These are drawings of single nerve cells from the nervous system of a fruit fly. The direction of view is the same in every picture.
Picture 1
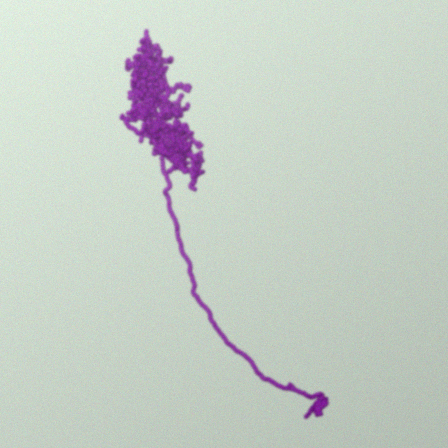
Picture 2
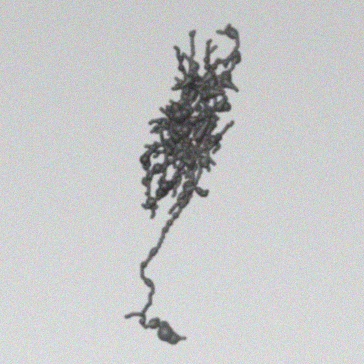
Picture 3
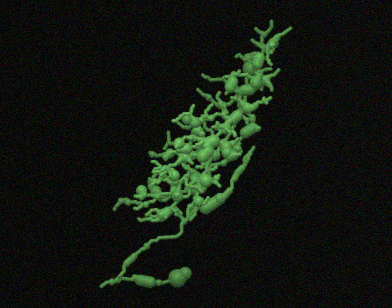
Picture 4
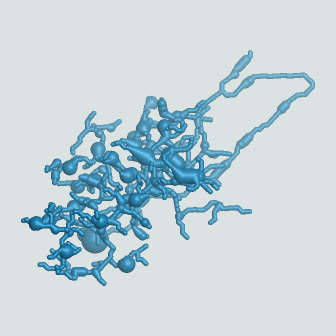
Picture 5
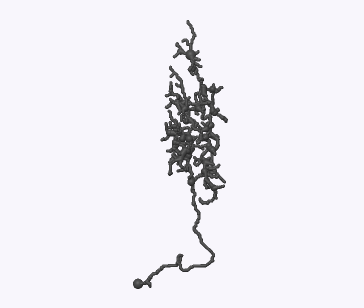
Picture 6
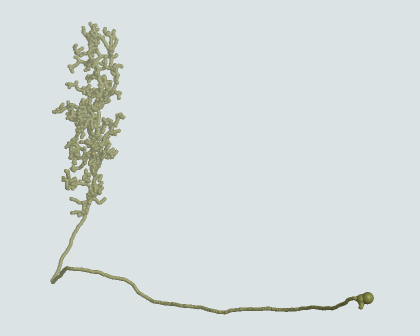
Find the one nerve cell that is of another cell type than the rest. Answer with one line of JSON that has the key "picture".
{"picture": 6}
